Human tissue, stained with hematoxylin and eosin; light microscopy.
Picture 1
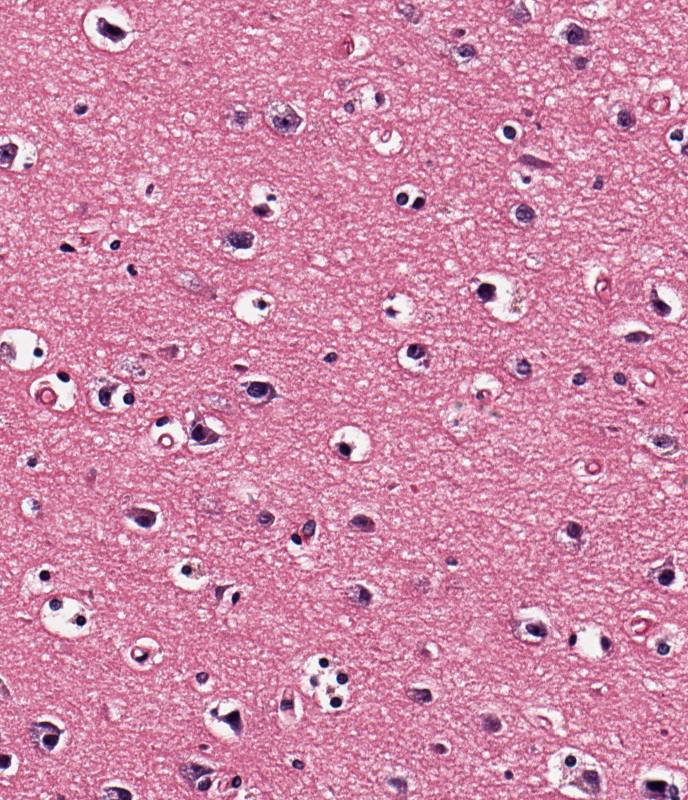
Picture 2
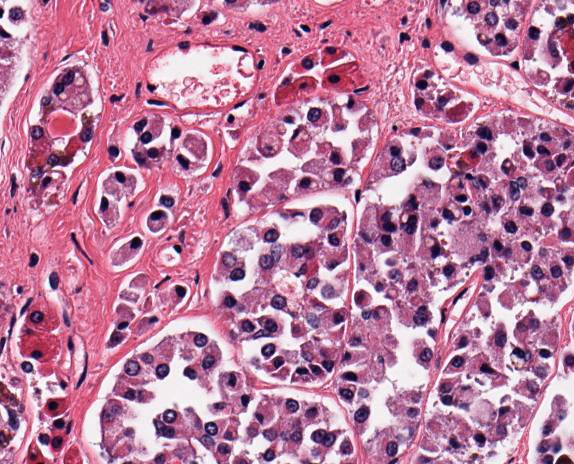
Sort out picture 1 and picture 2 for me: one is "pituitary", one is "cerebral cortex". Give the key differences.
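Picture 2 is the pituitary, which leaves picture 1 as the cerebral cortex. Cortical cells lie singly and in small groups, fairly evenly spread in a pale pink, granular, fibrillary matrix with tiny clear vacuoles. Larger cells have triangular, dark bodies shrunken within clear spaces; some spaces hold two or more small round dark nuclei, about four just below centre. The pituitary has rounded nests without true gland lumina, divided by thin pink fibrous septa, with broader wavy collagen at upper left.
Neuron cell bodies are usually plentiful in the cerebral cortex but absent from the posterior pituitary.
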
